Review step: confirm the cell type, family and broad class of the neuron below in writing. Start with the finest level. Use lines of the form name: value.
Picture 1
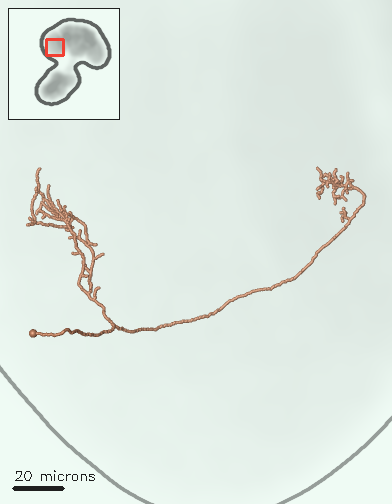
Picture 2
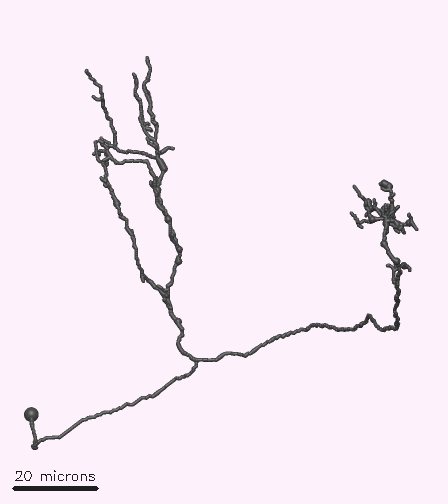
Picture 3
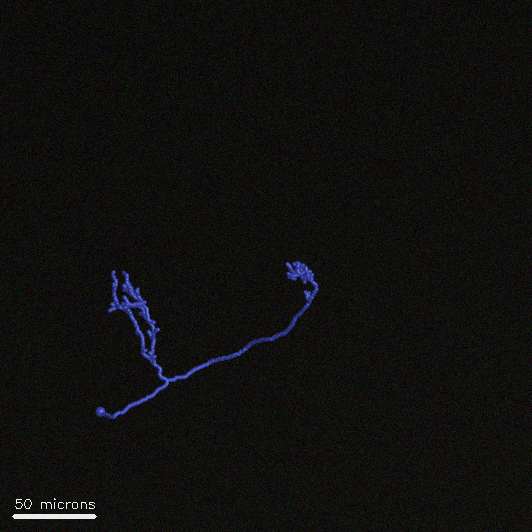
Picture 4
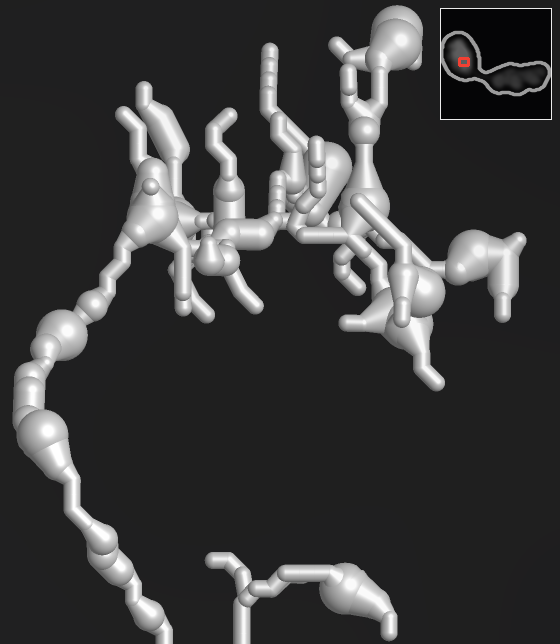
cell type: Tm33
family: Tm
broad class: optic-lobe intrinsic neuron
